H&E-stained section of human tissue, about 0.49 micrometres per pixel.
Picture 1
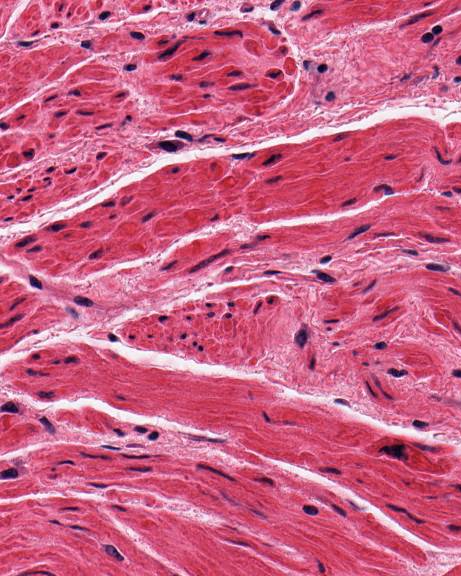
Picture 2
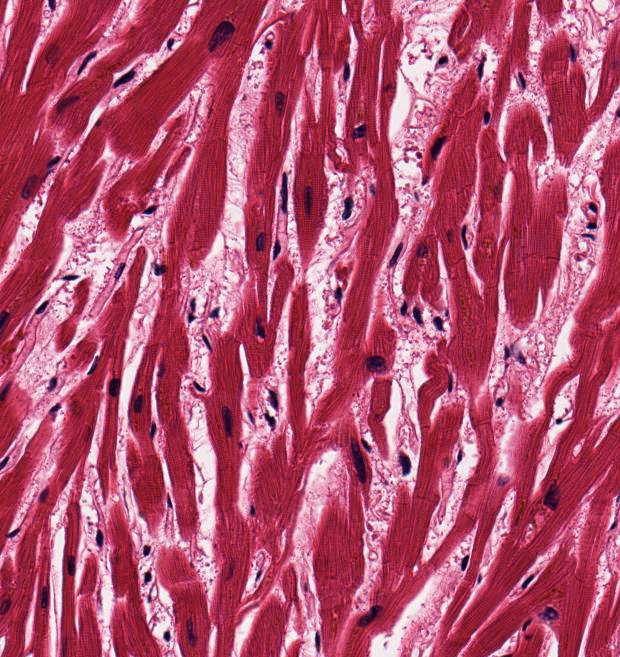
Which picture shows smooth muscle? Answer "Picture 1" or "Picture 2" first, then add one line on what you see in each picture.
Picture 1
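What picture 1 shows: The smooth muscle cells have elongated nuclei with blunt, rounded ends.
What picture 2 shows: The fibre cytoplasm shows fine transverse cross-striations.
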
